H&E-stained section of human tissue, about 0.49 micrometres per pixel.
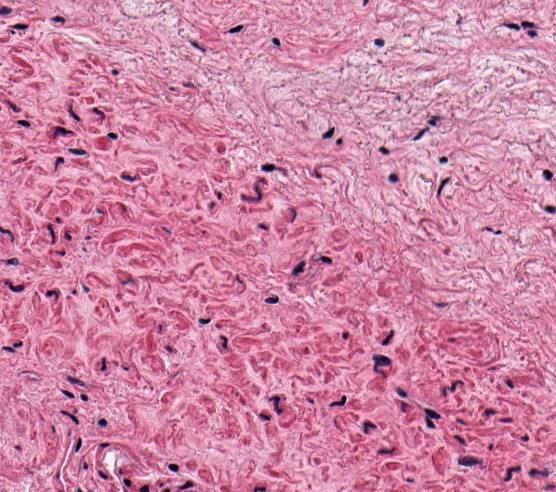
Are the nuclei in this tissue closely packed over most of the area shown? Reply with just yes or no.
No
